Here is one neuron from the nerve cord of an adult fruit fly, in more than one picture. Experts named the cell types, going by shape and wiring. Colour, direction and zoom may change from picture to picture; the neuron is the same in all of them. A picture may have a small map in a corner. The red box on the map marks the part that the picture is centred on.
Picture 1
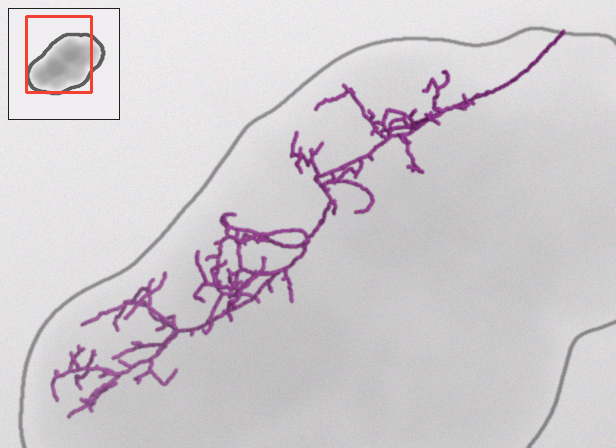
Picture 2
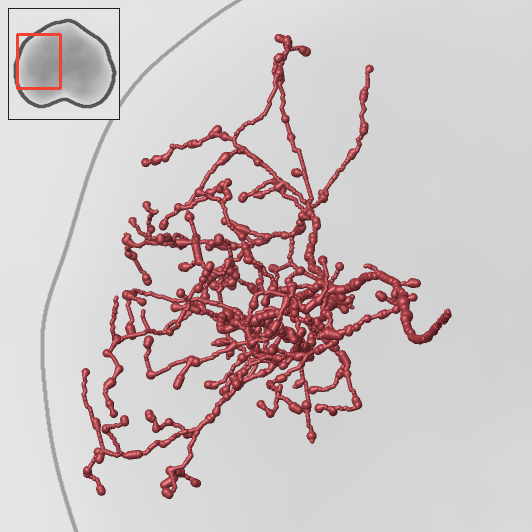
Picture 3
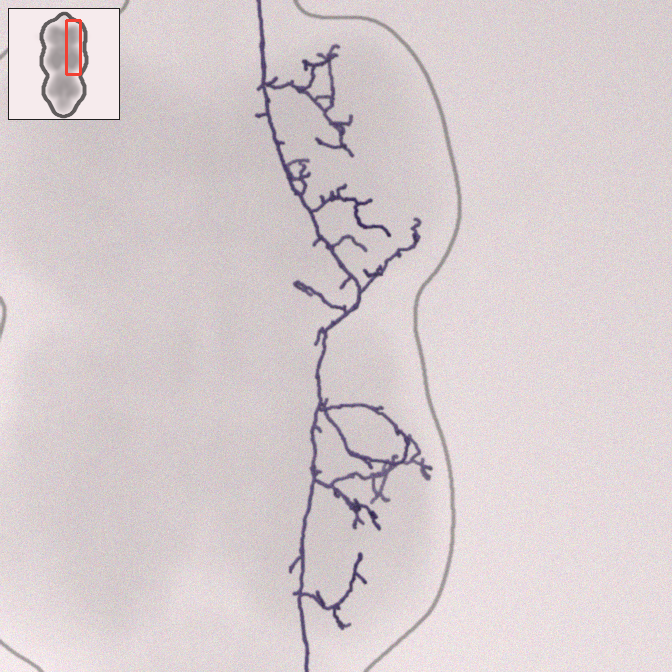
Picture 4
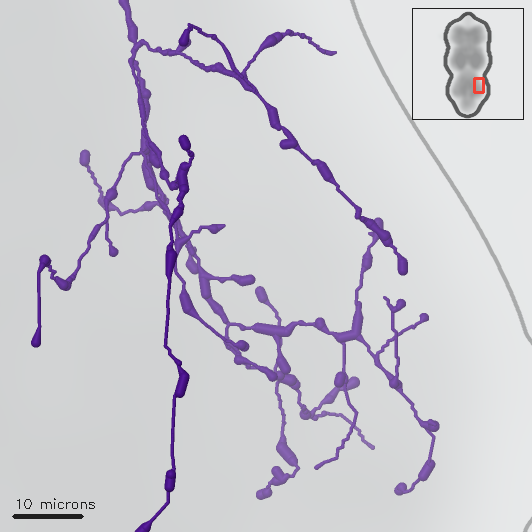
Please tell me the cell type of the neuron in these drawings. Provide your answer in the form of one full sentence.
This neuron is assigned to the cell type DNge063.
